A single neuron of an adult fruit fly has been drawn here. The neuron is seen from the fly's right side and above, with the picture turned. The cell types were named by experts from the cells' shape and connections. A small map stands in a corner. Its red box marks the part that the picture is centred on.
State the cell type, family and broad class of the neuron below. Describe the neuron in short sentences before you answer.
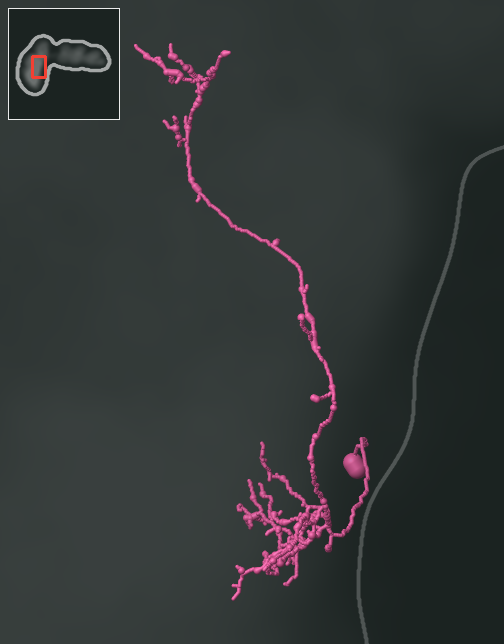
The picture shows dozens of branch ends. As drawn here it is taller than it is wide. The cell type is CB1012. The family is hemilineage DM6_posterior. It is a central-brain intrinsic neuron.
